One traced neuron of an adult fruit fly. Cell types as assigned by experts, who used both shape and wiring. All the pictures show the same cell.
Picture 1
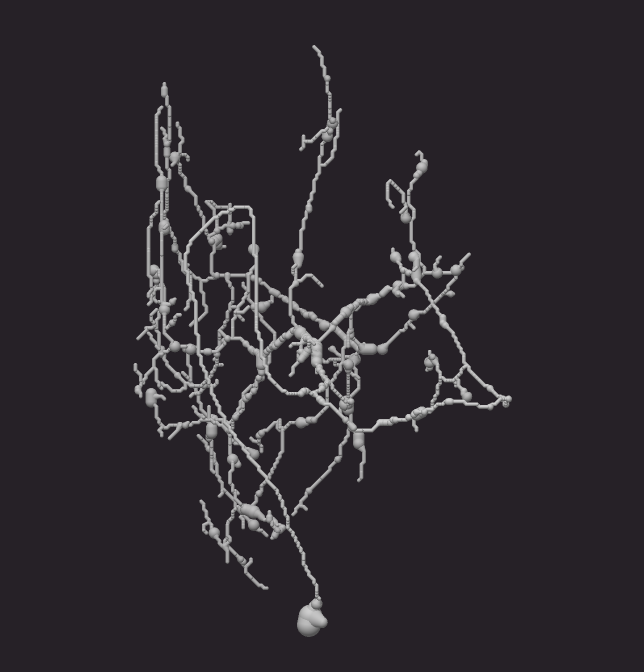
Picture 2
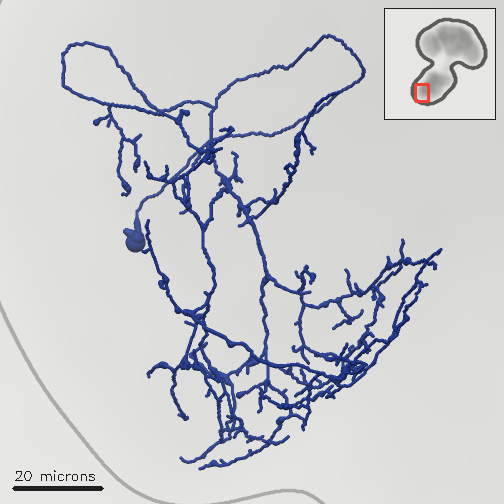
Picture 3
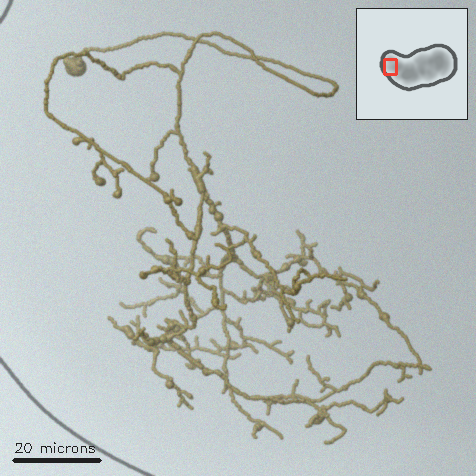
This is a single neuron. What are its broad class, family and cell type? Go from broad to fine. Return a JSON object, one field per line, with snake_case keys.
{
 "broad_class": "nerve-cord intrinsic neuron",
 "family": "hemilineage 03A",
 "cell_type": "IN03A089"
}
